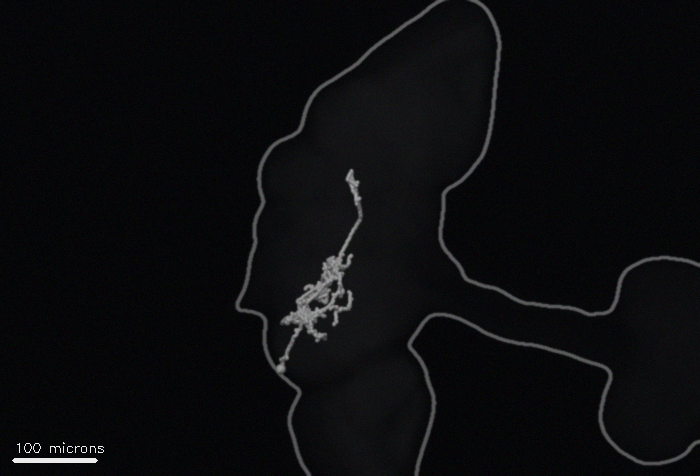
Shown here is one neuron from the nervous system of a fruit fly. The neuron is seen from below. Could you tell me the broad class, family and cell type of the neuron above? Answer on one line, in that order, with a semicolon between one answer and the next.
central-brain intrinsic neuron; hemilineage VLPl2_medial; CL062_a2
